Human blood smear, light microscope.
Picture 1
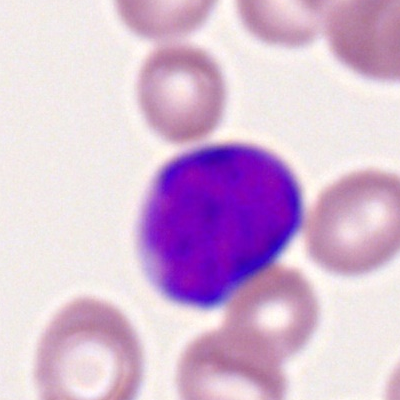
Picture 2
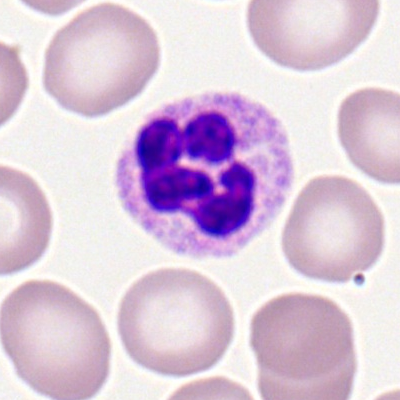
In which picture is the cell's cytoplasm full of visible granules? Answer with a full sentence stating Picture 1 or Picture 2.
The cell in picture 2 has many visible granules in its cytoplasm.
